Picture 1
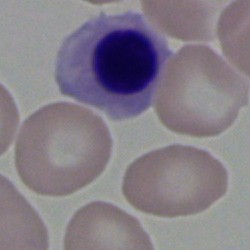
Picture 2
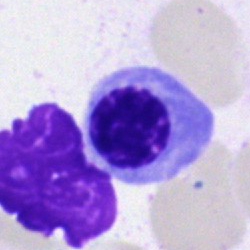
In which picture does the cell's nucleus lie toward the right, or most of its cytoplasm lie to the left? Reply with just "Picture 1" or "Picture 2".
Picture 1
